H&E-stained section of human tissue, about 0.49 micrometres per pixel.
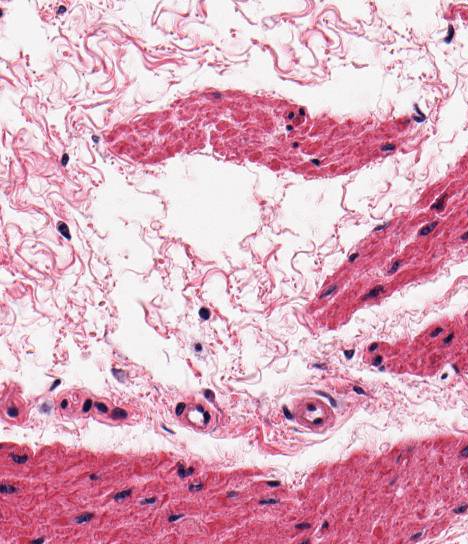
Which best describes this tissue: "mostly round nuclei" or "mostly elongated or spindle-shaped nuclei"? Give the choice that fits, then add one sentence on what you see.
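Mostly elongated or spindle-shaped nuclei. The nuclei within the muscle bundles are dark and elongated.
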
